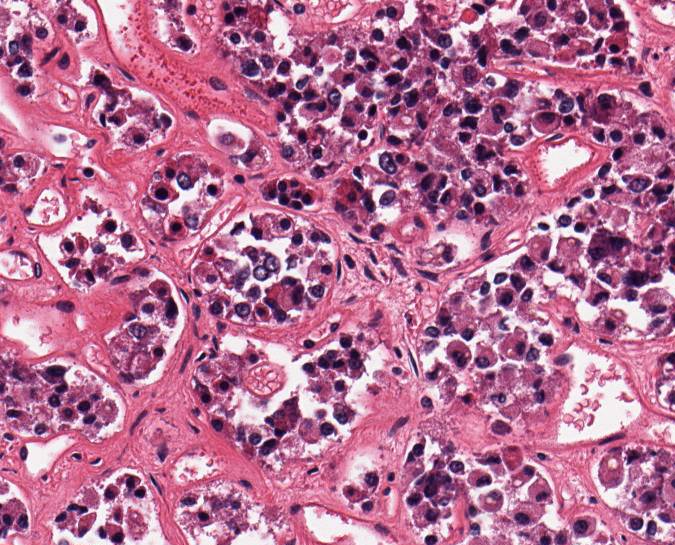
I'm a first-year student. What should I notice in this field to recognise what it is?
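The field shows the pars distalis of the pituitary. Throughout, its cells lie in rounded nests separated by pink fibrous septa of eosinophilic collagen with scattered spindle-shaped nuclei.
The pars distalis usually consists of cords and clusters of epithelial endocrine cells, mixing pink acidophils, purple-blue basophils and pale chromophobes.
In keeping with this, most nest cells here have granular eosinophilic to purplish cytoplasm. The nest cells form no glands with a lined central lumen.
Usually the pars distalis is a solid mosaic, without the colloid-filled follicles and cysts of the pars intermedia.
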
